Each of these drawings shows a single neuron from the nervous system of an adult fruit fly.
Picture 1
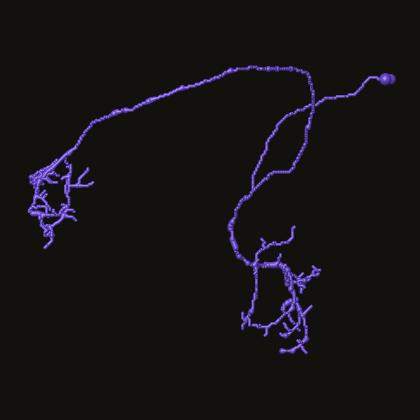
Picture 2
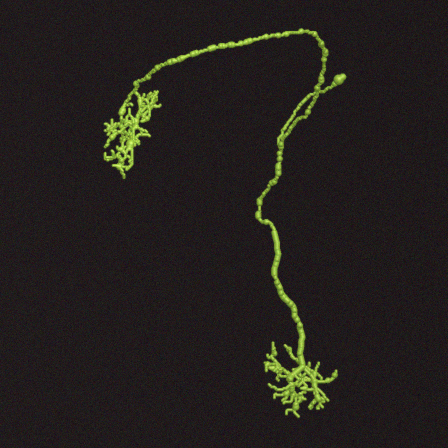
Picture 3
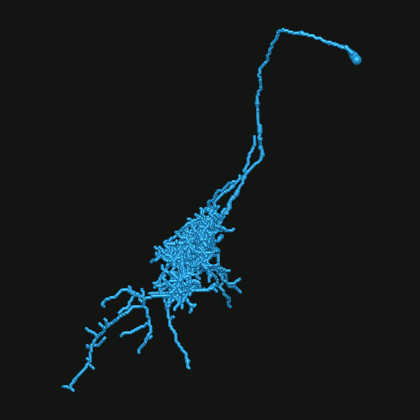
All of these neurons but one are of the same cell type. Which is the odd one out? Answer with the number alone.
3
